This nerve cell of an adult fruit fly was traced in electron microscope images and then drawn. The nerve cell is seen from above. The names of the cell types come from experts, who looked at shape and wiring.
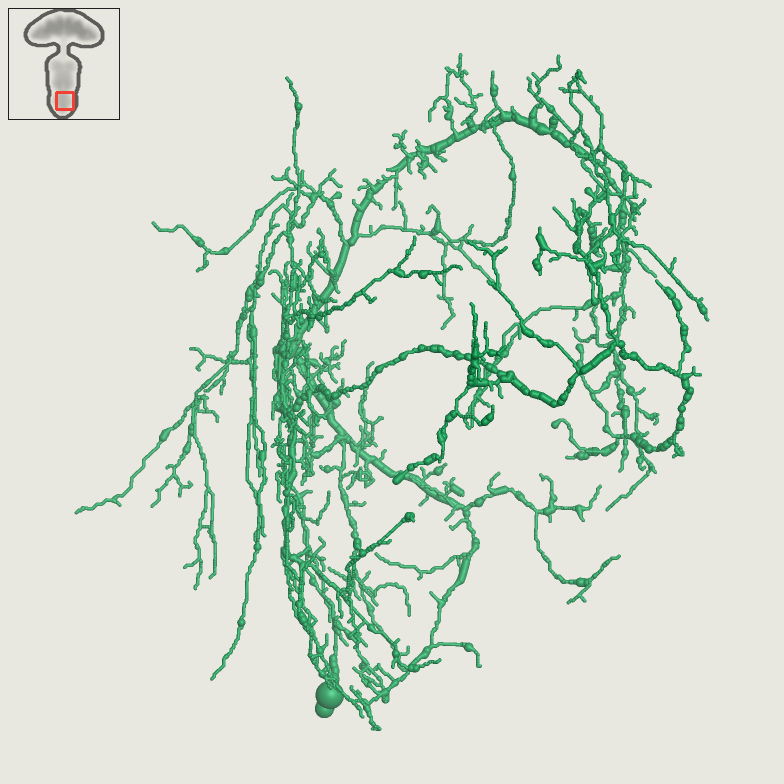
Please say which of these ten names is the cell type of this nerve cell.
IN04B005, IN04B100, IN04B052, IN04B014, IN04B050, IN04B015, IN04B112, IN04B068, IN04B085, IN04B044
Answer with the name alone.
IN04B005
